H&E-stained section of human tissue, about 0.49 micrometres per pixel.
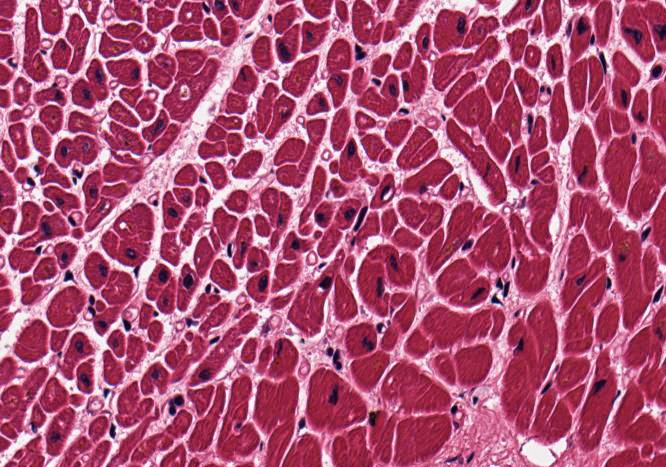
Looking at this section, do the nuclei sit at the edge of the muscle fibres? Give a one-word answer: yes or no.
No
